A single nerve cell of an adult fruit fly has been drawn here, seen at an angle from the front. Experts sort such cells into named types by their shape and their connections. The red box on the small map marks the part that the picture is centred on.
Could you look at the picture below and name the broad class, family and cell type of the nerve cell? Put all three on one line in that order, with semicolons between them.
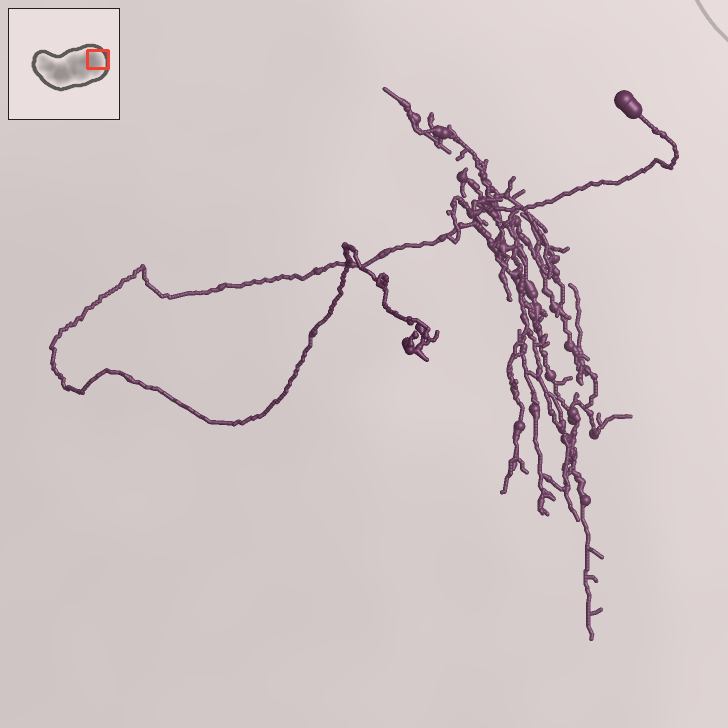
visual projection neuron; MeTu; MeTu3a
